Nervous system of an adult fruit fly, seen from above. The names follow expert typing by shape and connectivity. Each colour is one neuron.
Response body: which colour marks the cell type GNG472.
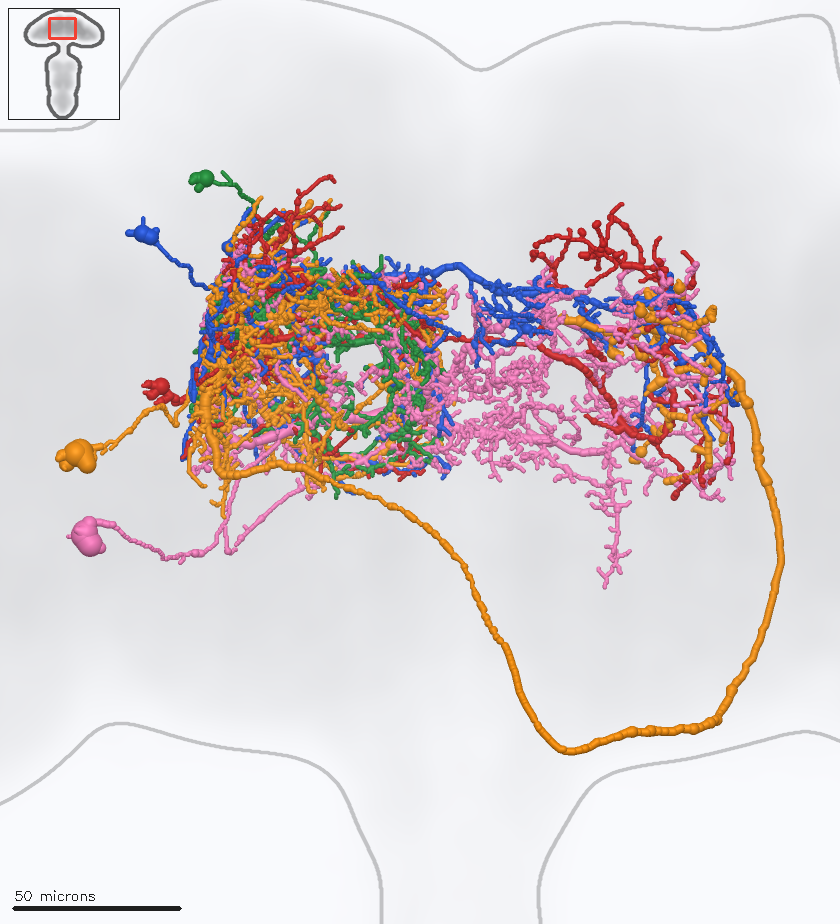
blue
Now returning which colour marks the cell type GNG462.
green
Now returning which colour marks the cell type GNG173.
red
